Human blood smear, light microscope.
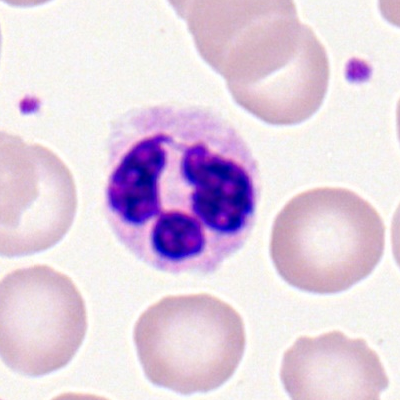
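Segmented neutrophil in the centre of a stained human blood smear under the light microscope. Its nucleus is divided into three lobes, the smallest lying at the bottom beneath the other two. The chromatin is dark purple and coarsely clumped, and the cytoplasm is pale pinkish-lilac.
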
